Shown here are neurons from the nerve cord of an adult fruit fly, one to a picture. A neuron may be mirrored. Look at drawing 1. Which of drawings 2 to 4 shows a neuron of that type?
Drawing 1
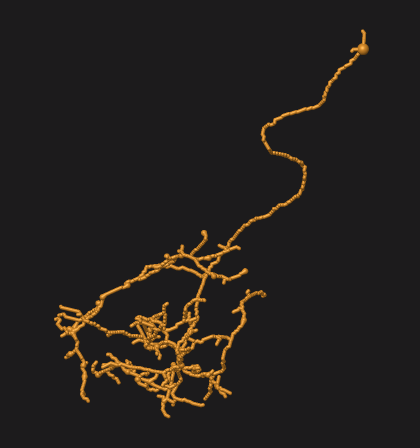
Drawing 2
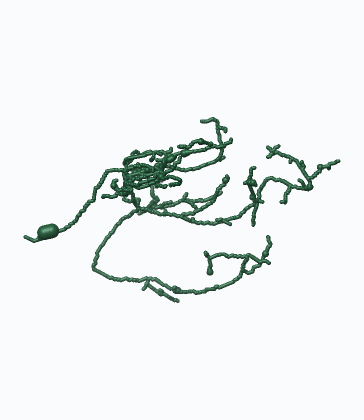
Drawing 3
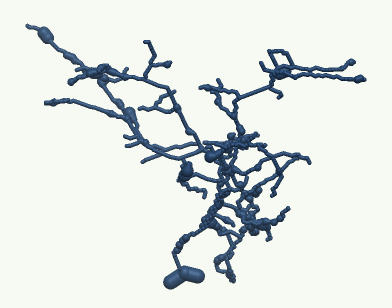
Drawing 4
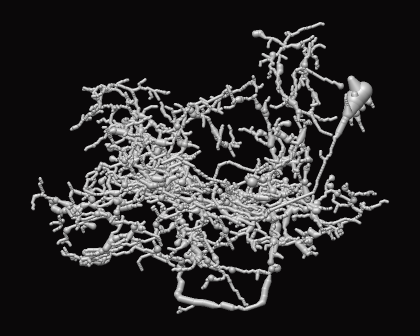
Drawing 3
